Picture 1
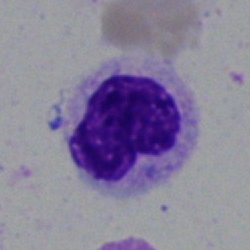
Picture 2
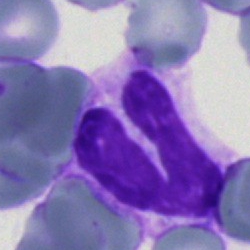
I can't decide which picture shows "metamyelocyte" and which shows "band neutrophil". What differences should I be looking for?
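The metamyelocyte is in picture 1, the band neutrophil in picture 2. In picture 1 the nucleus, notched on its lower right side, fills most of the cell; the rim of cytoplasm is widest on the right.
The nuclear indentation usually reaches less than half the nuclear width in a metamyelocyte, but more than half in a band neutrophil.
In picture 2 the nucleus is bent into a U, with two long limbs joined at the lower end and open at the top. Those limbs are linked by a broad band of nucleus rather than by a thin thread. Picture 1 has dark purple, clumped chromatin with small paler spots; picture 2 has a deep purple nucleus, dense throughout, with no nucleolus seen. The cytoplasm is pale greyish-lilac in picture 1; in picture 2 it is pale lilac and also fills the cleft between the limbs.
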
